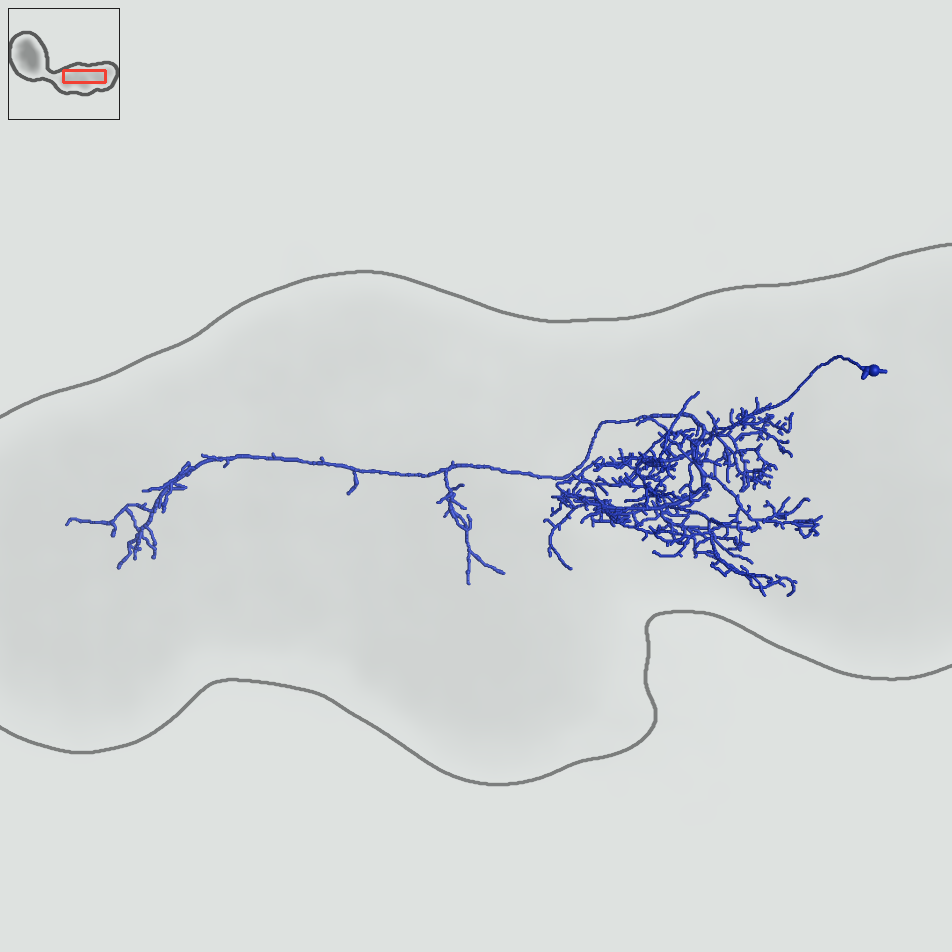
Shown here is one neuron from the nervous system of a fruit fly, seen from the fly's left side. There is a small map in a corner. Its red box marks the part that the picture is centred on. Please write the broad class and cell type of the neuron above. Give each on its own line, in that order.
nerve-cord intrinsic neuron
INXXX153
